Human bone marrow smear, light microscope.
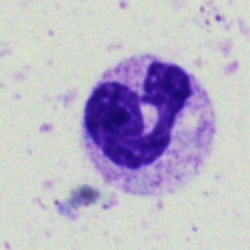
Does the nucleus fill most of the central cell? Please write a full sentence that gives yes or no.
No, it is abundant cytoplasm that surrounds its nucleus.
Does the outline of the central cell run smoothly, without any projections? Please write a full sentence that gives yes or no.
Yes, a smooth outline without projections belongs to this cell.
